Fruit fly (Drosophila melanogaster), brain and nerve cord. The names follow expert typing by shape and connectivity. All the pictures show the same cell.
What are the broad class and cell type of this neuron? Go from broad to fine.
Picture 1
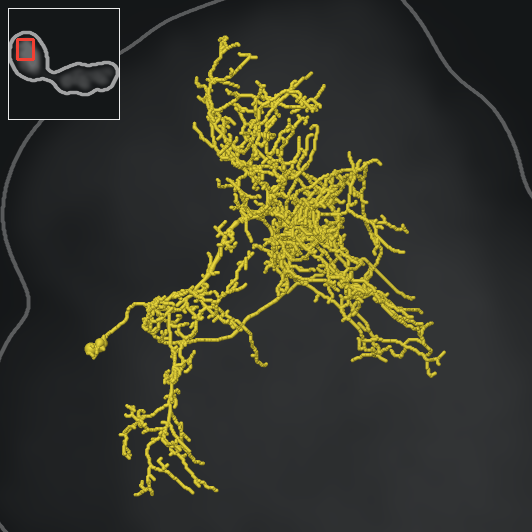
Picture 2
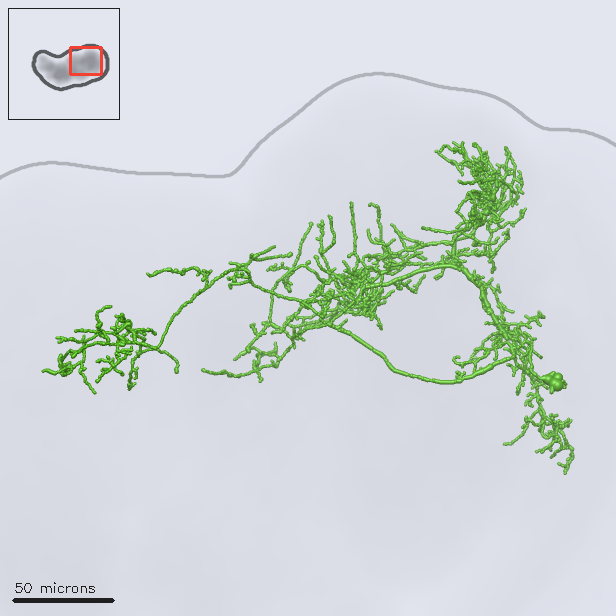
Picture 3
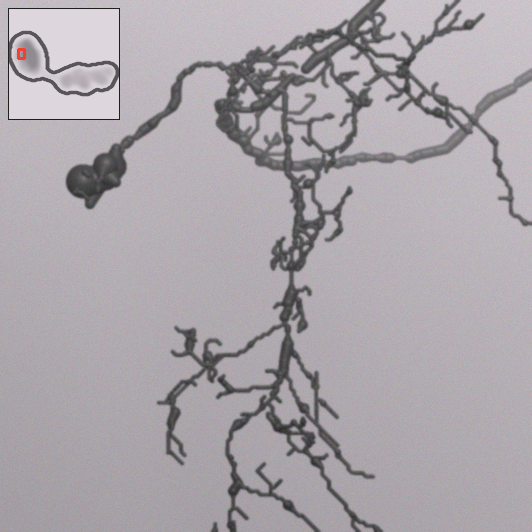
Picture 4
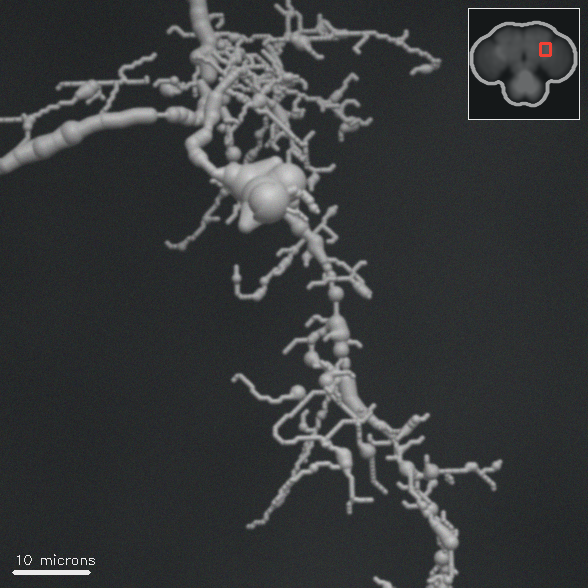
central-brain intrinsic neuron; CL110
